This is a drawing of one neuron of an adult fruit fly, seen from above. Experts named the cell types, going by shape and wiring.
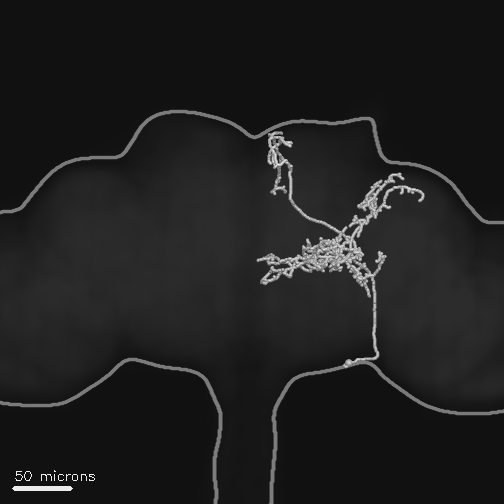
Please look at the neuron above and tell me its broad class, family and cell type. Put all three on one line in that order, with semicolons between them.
central-brain intrinsic neuron; hemilineage VLPl&p1_posterior; CL261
